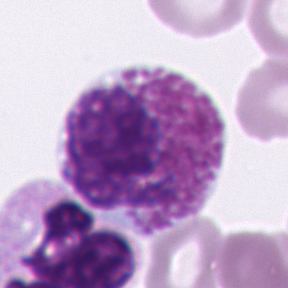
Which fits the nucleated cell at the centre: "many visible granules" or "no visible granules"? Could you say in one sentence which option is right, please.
This cell has a cytoplasm with many visible granules.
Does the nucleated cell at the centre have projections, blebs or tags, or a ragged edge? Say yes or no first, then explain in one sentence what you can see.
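No. The cell has a round, smooth outline.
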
